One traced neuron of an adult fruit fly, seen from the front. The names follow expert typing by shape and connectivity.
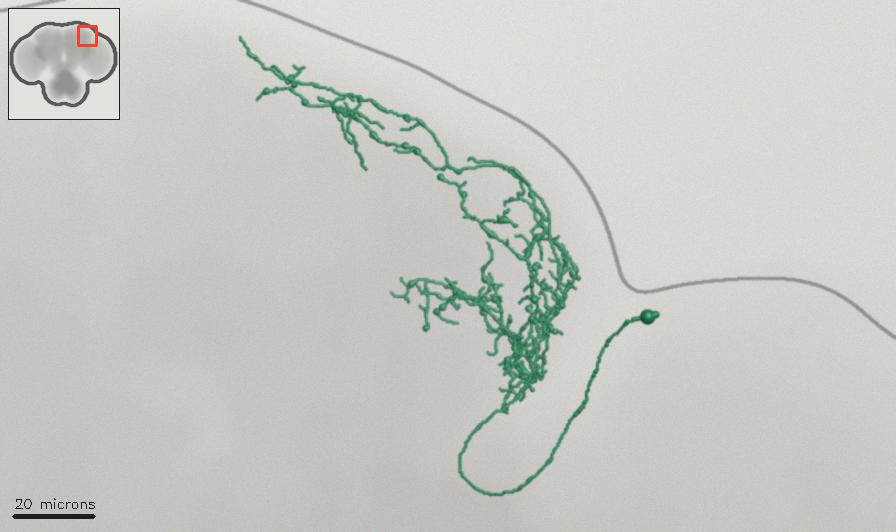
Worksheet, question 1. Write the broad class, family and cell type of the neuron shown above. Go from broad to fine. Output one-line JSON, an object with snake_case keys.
{"broad_class": "central-brain intrinsic neuron", "family": "hemilineage LHl4_dorsal", "cell_type": "CB2889"}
